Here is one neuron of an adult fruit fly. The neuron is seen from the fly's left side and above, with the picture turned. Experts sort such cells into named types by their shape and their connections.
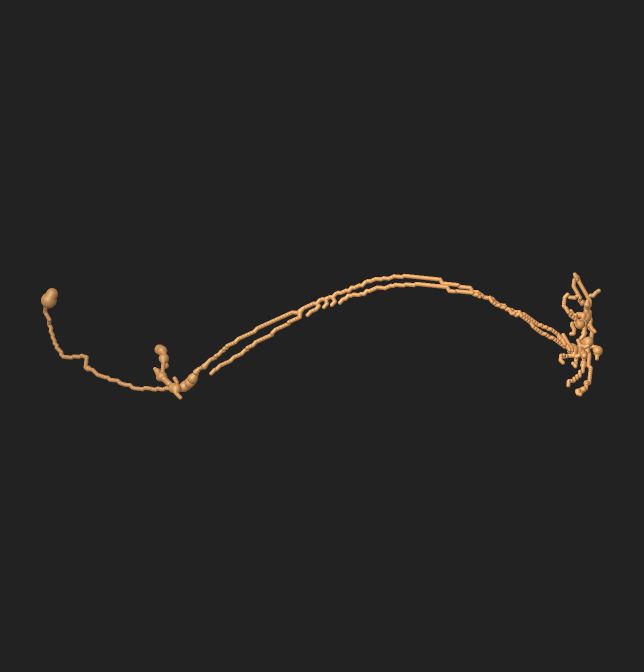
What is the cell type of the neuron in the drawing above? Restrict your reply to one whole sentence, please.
The neuron is categorized under cell type T4a.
